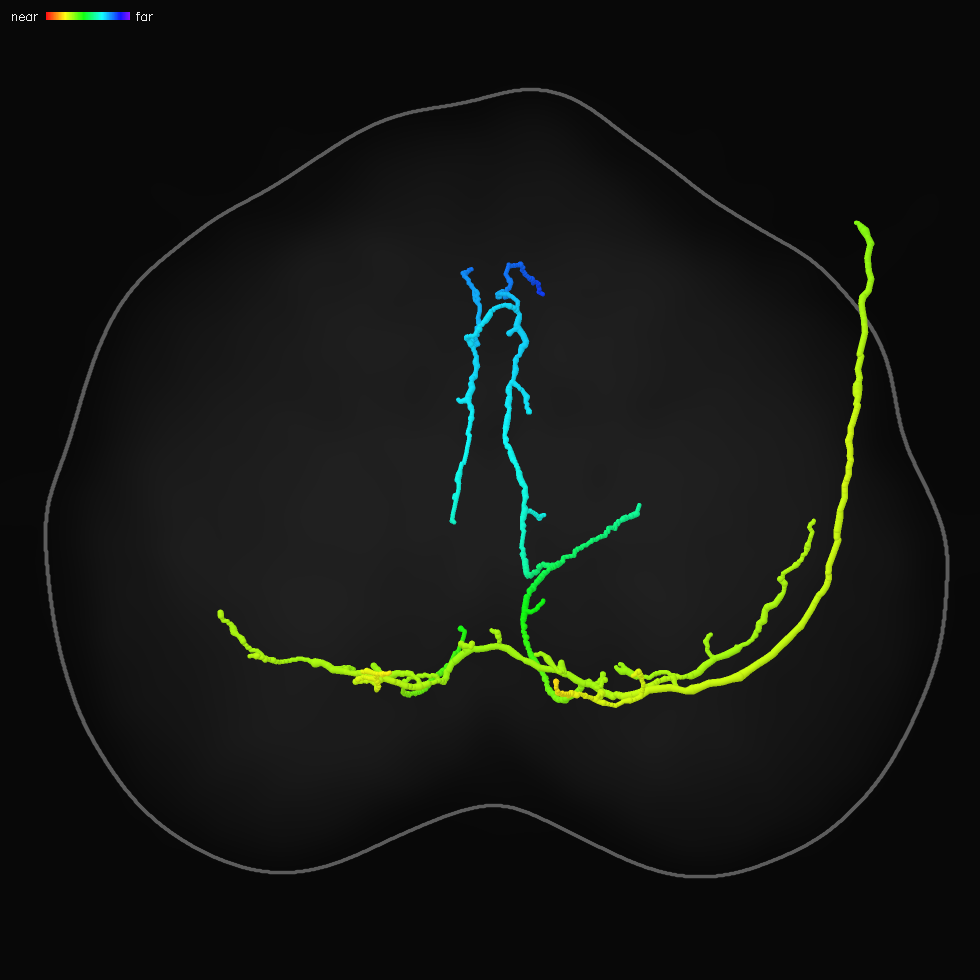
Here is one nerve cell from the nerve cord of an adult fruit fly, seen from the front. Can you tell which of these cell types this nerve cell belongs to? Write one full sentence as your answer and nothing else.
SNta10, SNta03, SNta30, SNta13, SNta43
The cell type SNta13 is the type of this nerve cell.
